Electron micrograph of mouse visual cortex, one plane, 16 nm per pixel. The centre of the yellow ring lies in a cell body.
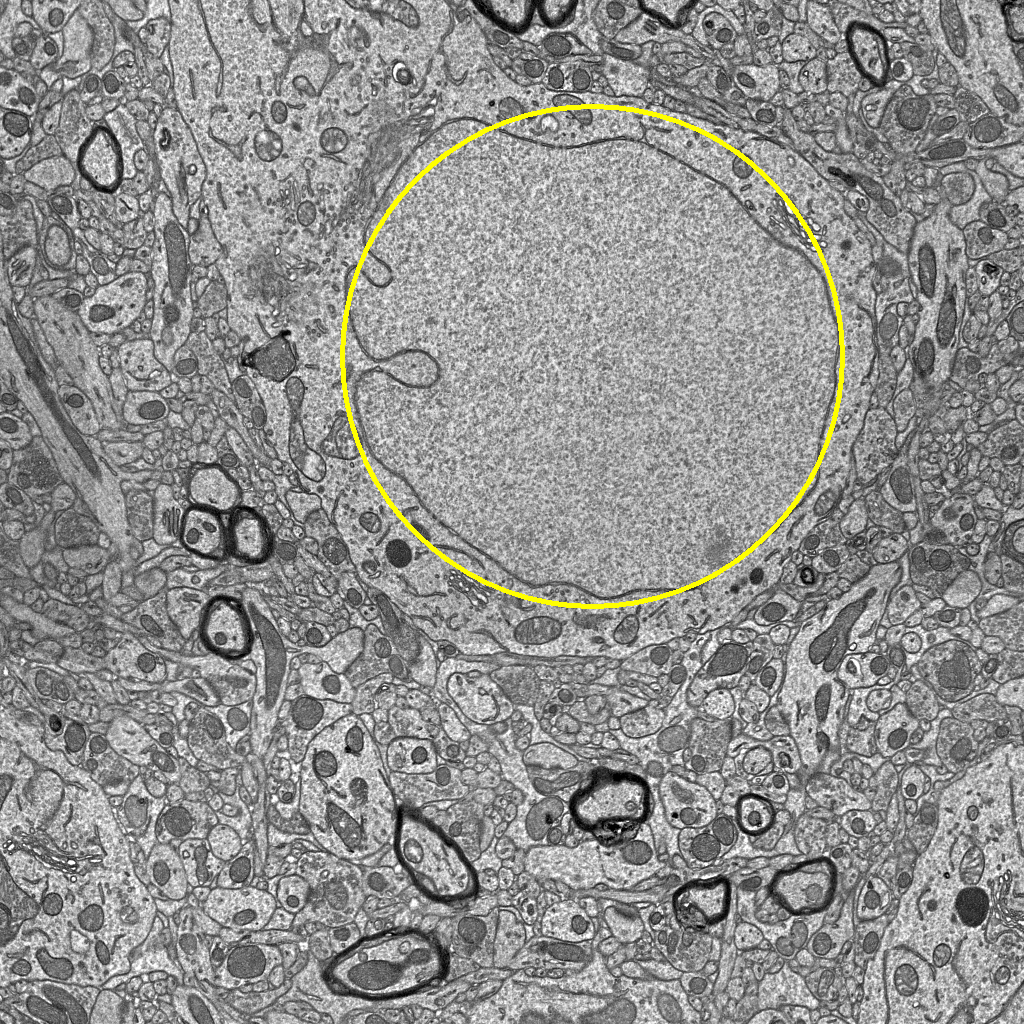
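Excitatory neuron, centre of ring. Nucleus roughly round, filling most of the ring. Chromatin pale, finely dispersed; no dense clumps along envelope. Golgi stack in cytoplasm, upper right of nucleus. Mitochondria few in visible cytoplasmic rim.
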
